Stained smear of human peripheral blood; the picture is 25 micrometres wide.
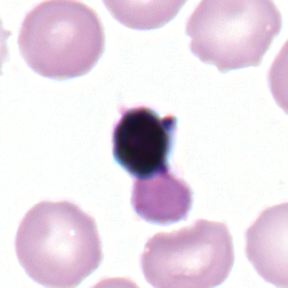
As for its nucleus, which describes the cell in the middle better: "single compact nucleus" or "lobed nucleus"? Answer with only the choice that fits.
Single compact nucleus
